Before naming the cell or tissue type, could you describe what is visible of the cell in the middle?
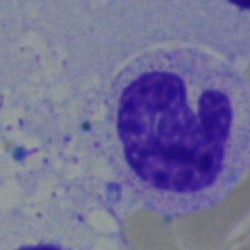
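A deep notch is cut into the upper edge of the nucleus, giving it a kidney-like shape. Its chromatin is dark purple and coarsely clumped. Around the nucleus runs a moderate rim of pale lilac cytoplasm, scattered with fine pinkish-purple granules. This cell is a band neutrophil.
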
